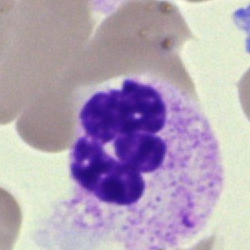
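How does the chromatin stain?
Dense and a deep dark purple throughout.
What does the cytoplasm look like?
Pale pinkish-lilac, with fine lilac-purple granules scattered through it.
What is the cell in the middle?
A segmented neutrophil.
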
